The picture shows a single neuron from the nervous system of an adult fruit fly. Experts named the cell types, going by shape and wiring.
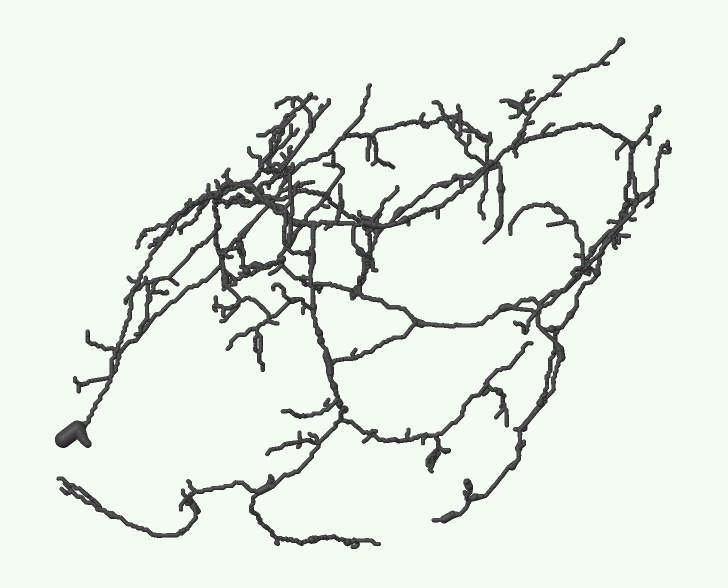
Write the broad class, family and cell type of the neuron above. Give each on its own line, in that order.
nerve-cord intrinsic neuron
hemilineage 04B
IN04B068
